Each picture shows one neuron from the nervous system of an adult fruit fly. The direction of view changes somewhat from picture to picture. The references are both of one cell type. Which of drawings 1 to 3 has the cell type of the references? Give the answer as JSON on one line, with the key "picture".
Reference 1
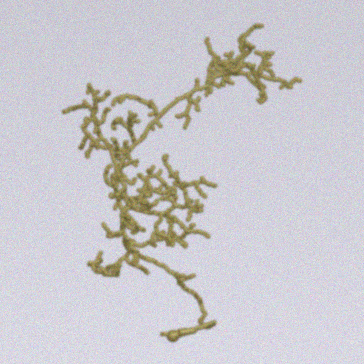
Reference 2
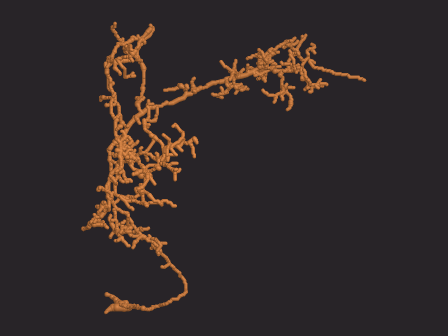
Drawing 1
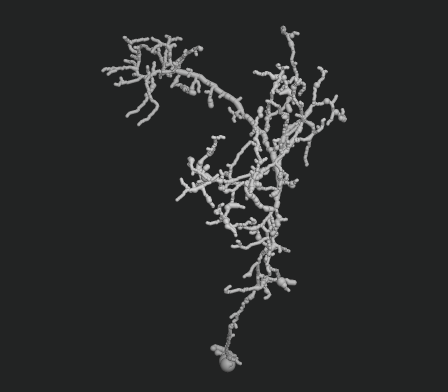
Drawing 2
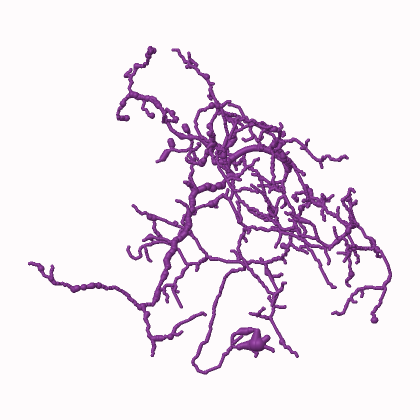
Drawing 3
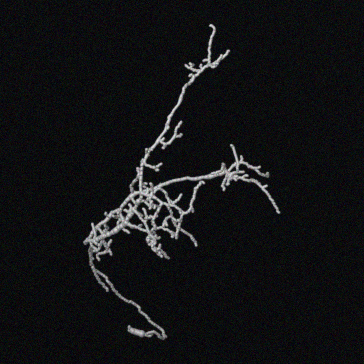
{"picture": 1}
